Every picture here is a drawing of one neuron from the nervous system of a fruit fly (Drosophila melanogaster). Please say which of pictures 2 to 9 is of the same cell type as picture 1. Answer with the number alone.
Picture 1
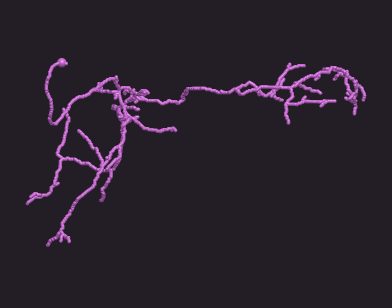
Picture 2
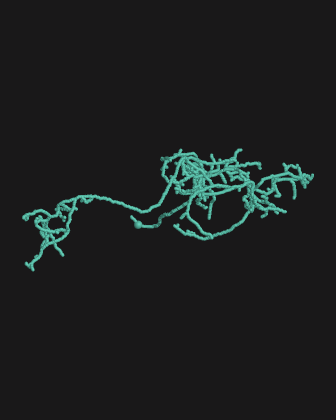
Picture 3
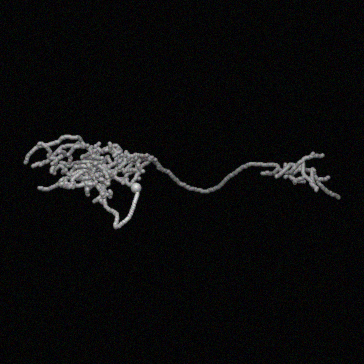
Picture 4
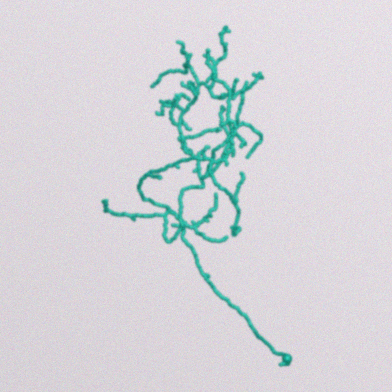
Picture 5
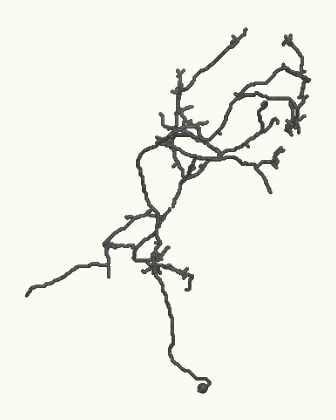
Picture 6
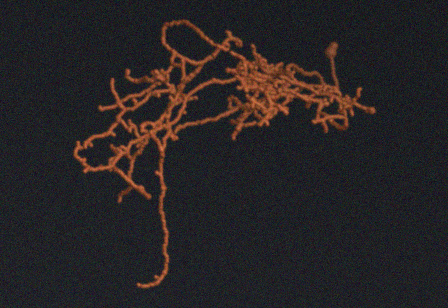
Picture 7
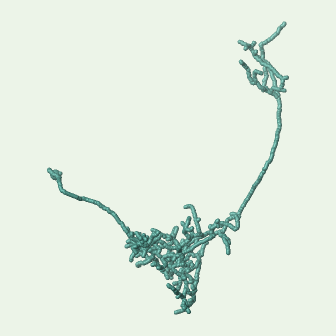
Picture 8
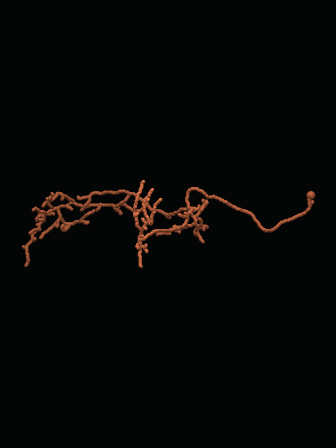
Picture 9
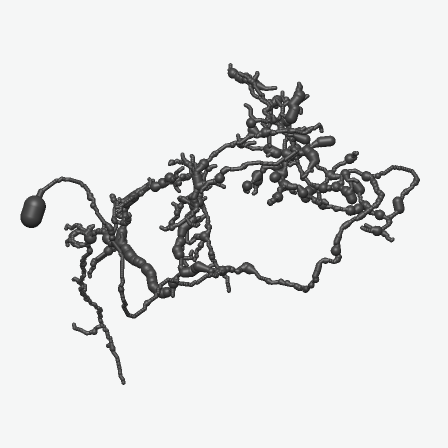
8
